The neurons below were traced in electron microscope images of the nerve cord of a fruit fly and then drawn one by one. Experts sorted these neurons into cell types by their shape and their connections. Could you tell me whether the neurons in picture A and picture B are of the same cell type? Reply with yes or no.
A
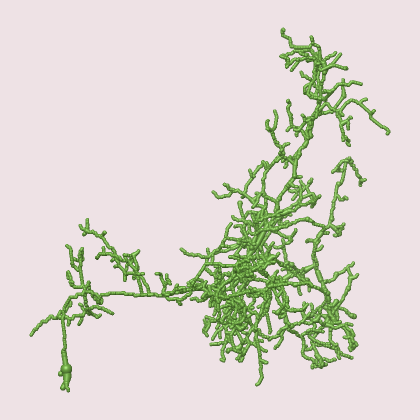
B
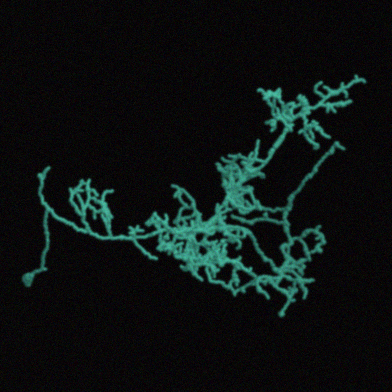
yes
